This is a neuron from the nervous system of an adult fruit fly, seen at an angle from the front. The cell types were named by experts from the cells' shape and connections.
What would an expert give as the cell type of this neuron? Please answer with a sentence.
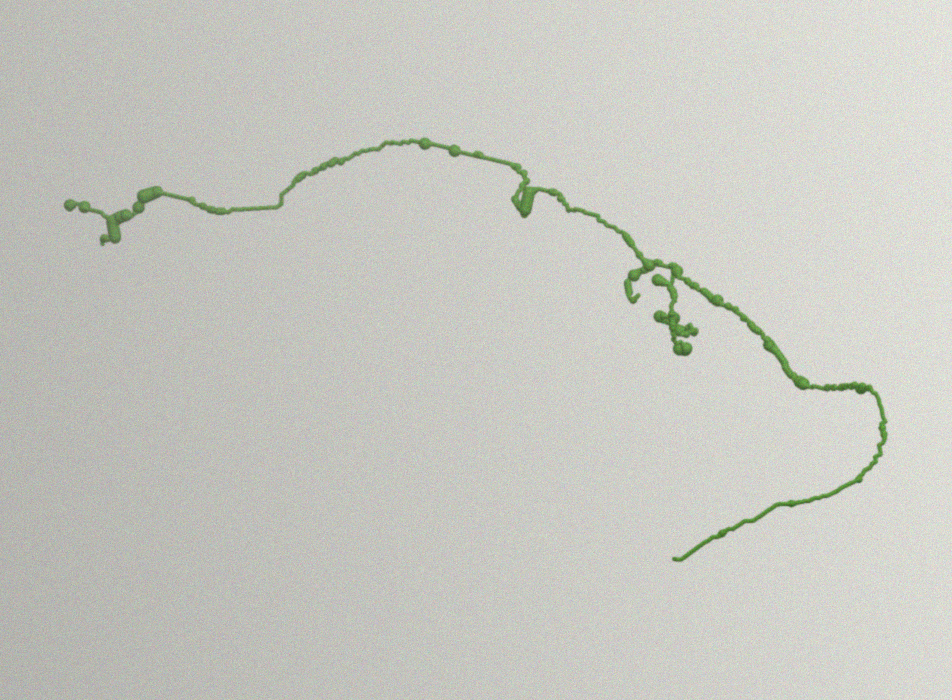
The cell type is HRN_VP4.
